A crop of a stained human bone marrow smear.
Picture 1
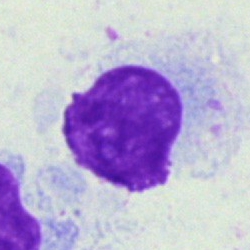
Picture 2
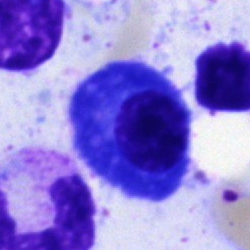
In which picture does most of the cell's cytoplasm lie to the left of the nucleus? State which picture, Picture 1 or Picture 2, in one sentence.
In picture 2, the nucleus of the cell lies toward the right.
